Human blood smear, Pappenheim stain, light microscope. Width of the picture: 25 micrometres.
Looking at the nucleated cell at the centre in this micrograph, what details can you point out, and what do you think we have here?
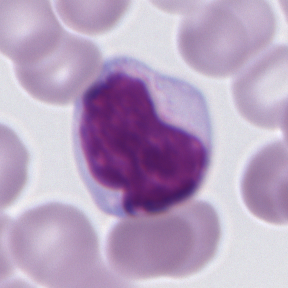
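This central cell measures roughly 14 by 12 micrometres, and its outline is a bit angular rather than smoothly round. The nucleus takes up about 70% of the cell's area. The rim of cytoplasm is widest along the upper right side of the nucleus. I can't see any coarse granules or clear vacuoles in that cytoplasm. It's a large granular lymphocyte.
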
